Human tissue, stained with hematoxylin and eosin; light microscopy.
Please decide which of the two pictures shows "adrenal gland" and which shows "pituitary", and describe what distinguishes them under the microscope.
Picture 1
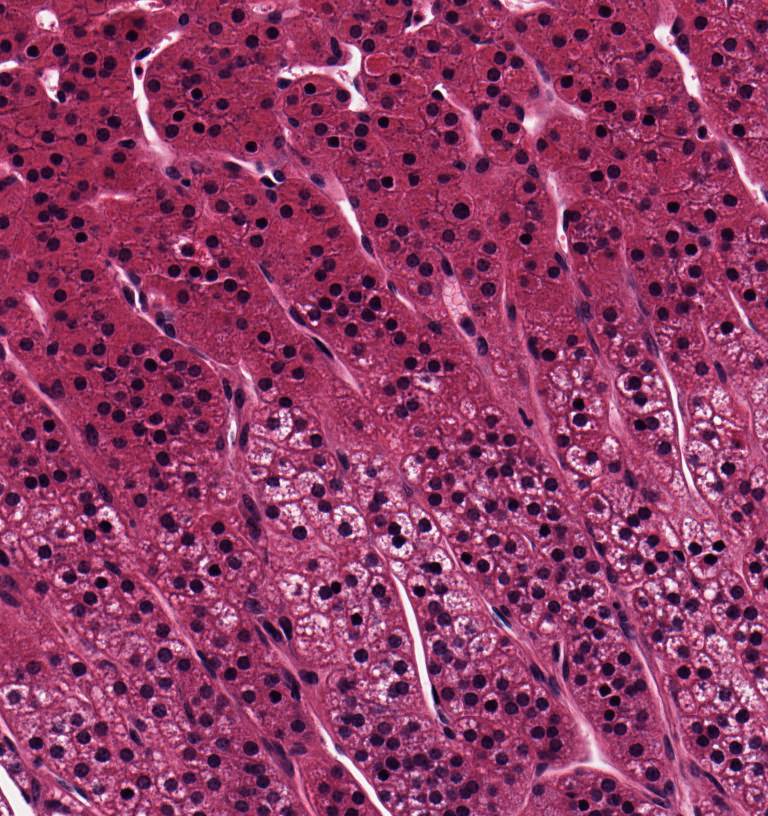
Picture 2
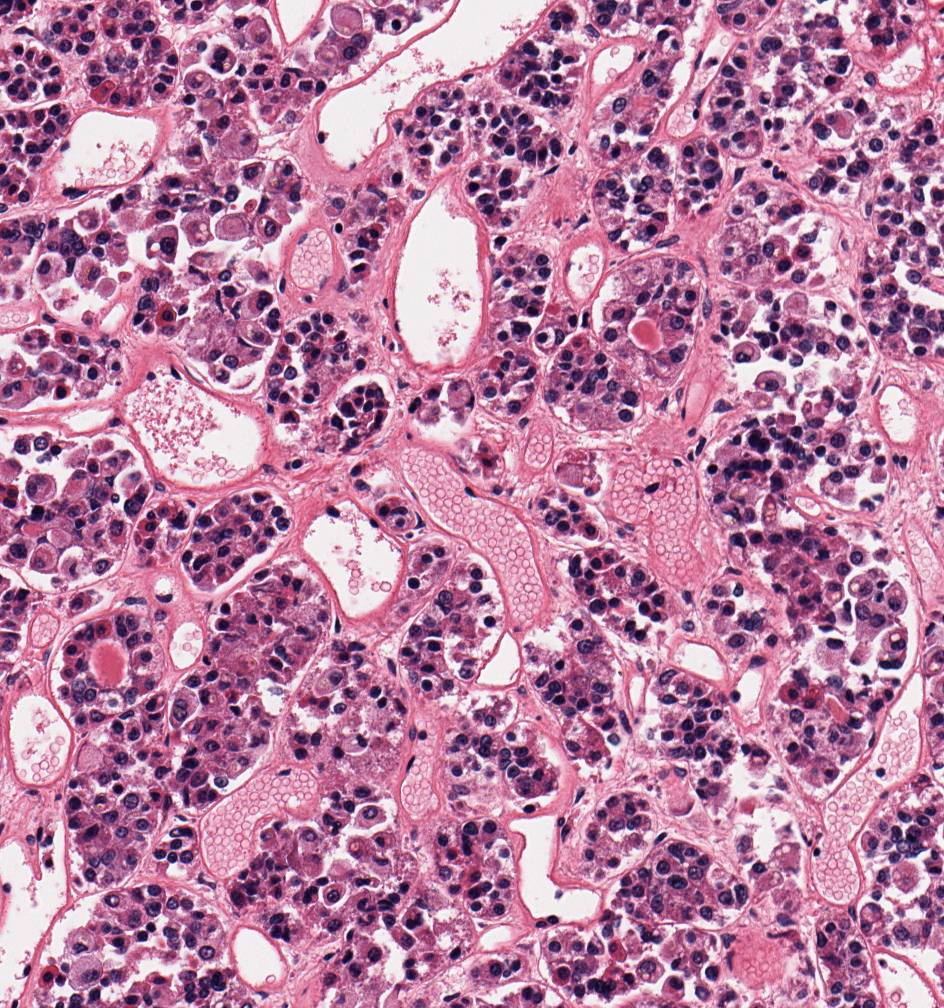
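Picture 1 is the adrenal gland; picture 2 is the pituitary. In the adrenal gland, cords with small, round, darkly stained central nuclei are separated by thin, slit-like capillary spaces lined by flattened, elongated endothelial nuclei. In the pituitary, cells lie in rounded nests divided by thin pink fibrous septa, with thin-walled vascular channels packed with red blood cells running between them, most clearly in the centre and lower half. The cytoplasm of the adrenal cells varies by region: pale, finely vacuolated and foamy in the lower half, dense and evenly pink with few vacuoles above. In the pituitary, cells with deep pink-red granular, purple or pale cytoplasm lie mixed within the same nests.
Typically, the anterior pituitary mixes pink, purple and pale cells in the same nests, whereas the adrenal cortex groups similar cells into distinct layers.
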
